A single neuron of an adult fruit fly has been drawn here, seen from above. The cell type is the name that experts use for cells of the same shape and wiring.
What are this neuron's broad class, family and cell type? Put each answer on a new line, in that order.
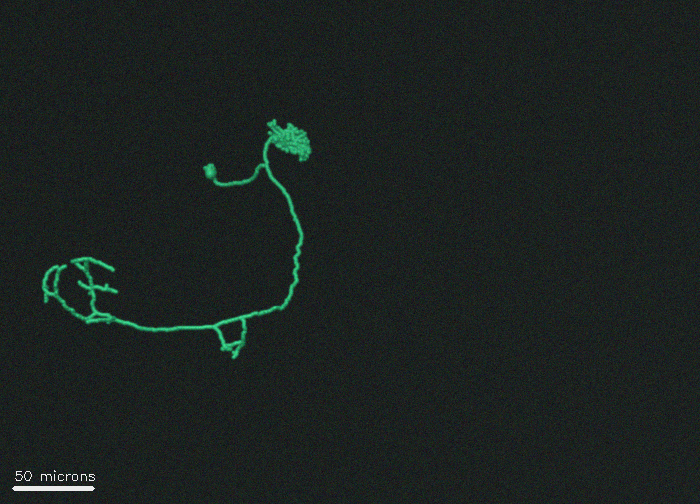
central-brain intrinsic neuron
hemilineage ALlv1
VC5_lvPN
